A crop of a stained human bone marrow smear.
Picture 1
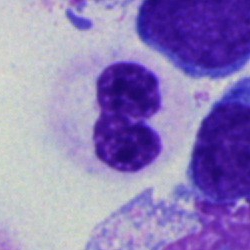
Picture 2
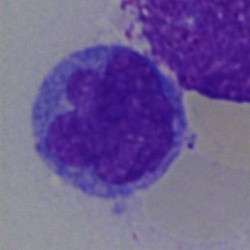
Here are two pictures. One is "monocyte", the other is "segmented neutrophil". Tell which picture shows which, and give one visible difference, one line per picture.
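Picture 1 – segmented neutrophil. A wide rim of pale lilac cytoplasm surrounds the nucleus.
Picture 2 – monocyte. The cytoplasm forms a narrow rim around the nucleus.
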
